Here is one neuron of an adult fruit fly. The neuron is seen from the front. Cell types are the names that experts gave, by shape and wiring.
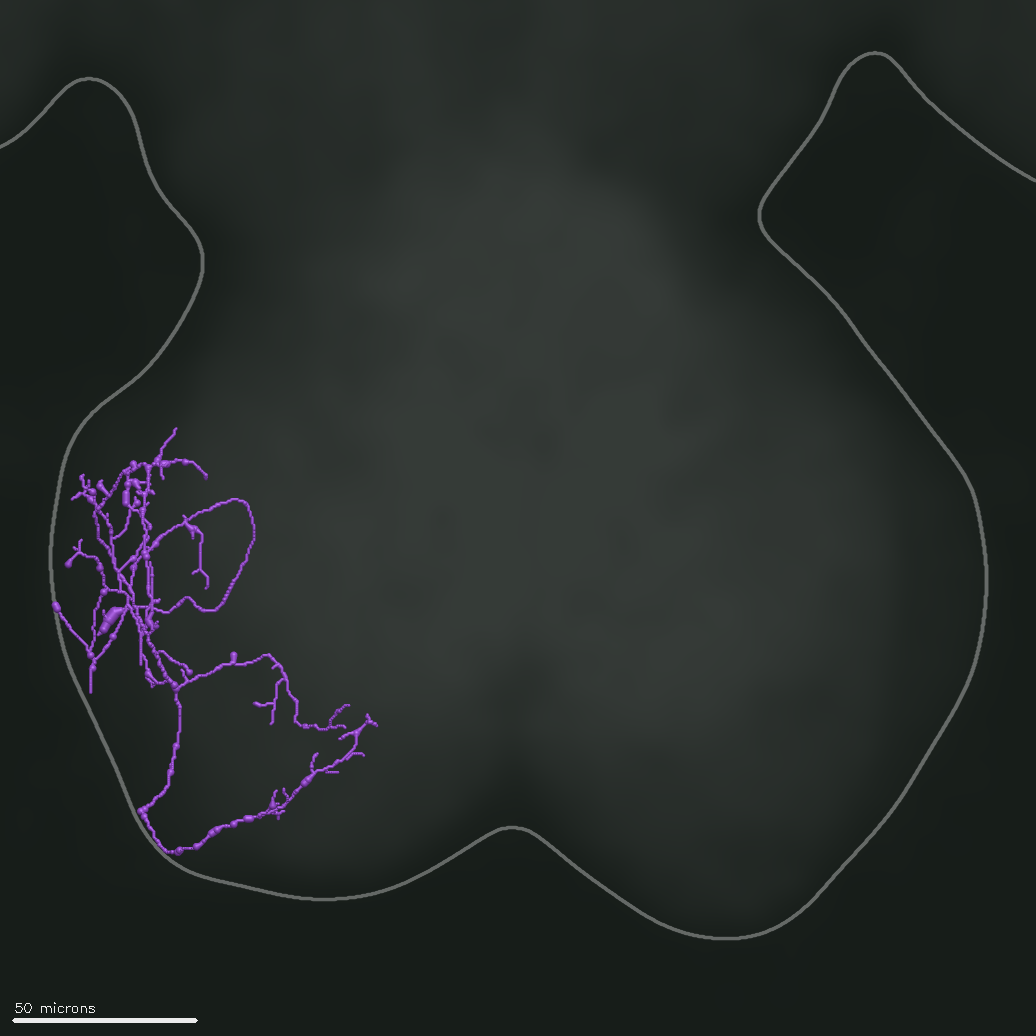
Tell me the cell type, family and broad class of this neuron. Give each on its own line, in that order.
IN03A094
hemilineage 03A
nerve-cord intrinsic neuron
